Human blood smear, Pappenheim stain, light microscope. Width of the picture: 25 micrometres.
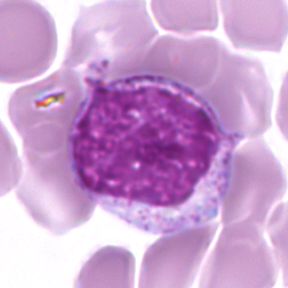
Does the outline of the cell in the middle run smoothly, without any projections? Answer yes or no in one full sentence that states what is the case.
No, this cell is bounded by a rough outline.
